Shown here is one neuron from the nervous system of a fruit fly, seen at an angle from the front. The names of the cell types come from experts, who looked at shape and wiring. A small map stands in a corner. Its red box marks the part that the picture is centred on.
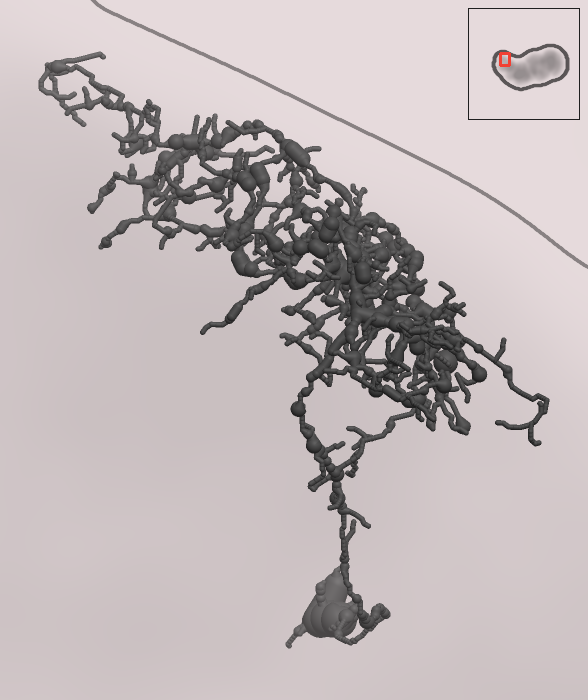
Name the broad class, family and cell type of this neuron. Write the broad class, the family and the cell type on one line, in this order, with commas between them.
nerve-cord intrinsic neuron, hemilineage 02A, IN02A030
